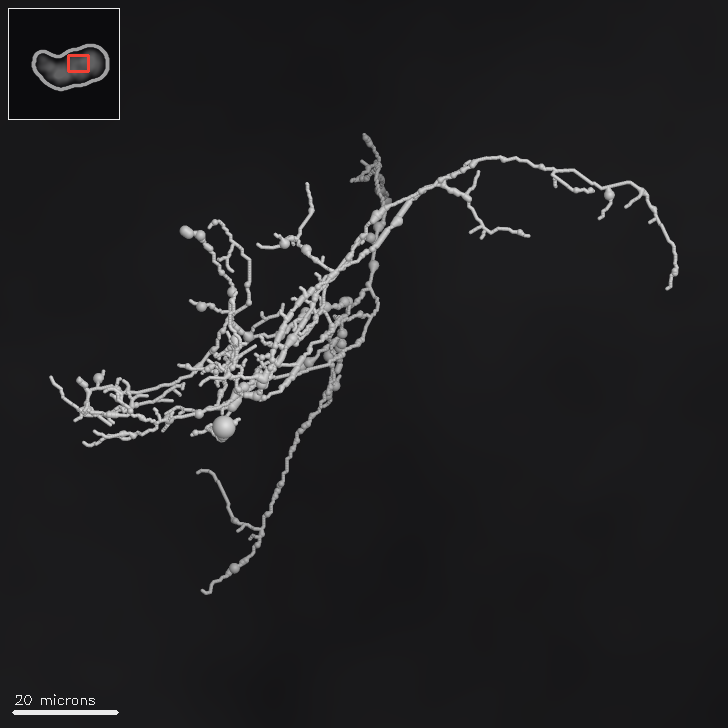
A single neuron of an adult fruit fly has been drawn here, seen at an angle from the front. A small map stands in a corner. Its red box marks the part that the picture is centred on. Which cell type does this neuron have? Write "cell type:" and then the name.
cell type: AOTU008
